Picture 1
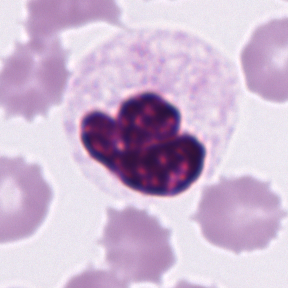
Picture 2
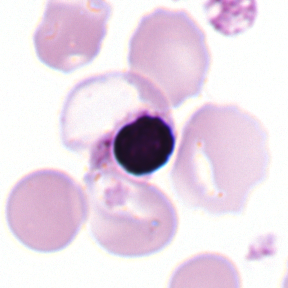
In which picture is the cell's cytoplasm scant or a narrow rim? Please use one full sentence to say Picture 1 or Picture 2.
Picture 2 has the cell whose cytoplasm is scant.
